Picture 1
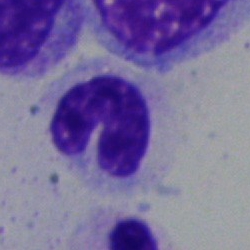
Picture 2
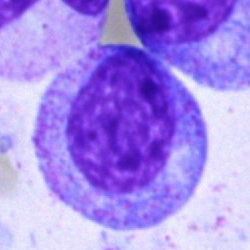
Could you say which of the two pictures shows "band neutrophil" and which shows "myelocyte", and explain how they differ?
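Picture 1 contains the band neutrophil and picture 2 the myelocyte. In picture 1 the nucleus is bent into a horseshoe shape with a deep notch that opens downward.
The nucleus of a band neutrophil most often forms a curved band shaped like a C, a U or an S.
Its chromatin is dense and stains dark purple, and no nucleoli are visible.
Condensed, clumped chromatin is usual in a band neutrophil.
In picture 2 the purple chromatin has a lacy pattern broken by many small pale gaps.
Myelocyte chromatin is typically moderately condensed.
The myelocyte nucleus lies toward the top of the cell, so a wider rim of cytoplasm remains below it. The cytoplasm is pale greyish-lilac in the band neutrophil and pale lilac-blue in the myelocyte, where no vacuoles are seen. The band neutrophil has a faint, roughly round outline, whereas neighbouring cells touch the myelocyte along its top edge.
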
